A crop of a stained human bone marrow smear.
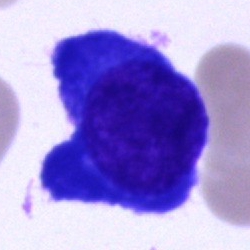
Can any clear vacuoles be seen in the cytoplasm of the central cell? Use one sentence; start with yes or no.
No, the cytoplasm does not hold any vacuoles in this cell.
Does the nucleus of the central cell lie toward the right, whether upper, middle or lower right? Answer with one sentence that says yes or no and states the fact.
Yes, the nucleus of this cell lies toward the right.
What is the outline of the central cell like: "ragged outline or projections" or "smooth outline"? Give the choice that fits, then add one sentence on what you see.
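Ragged outline or projections. The cell outline is irregular, with broad rounded bulges of cytoplasm on the left side.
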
